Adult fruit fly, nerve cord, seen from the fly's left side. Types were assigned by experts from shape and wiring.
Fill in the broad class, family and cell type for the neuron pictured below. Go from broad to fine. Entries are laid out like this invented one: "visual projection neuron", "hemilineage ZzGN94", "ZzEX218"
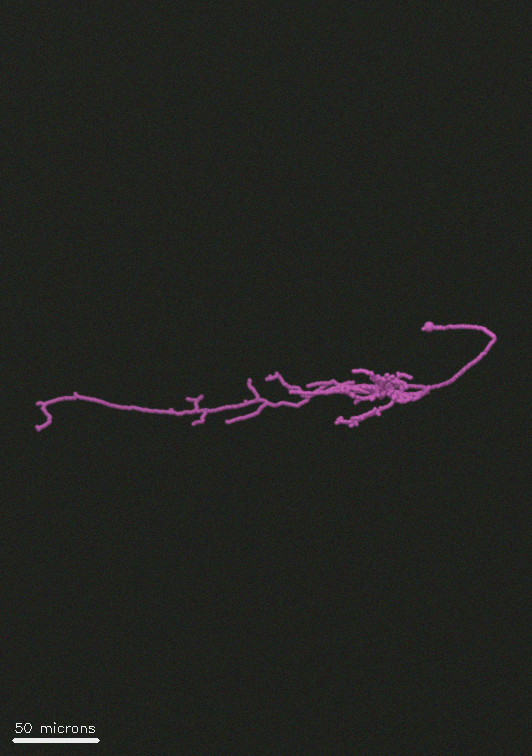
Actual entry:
"ascending neuron", "hemilineage 19B", "AN19B101"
